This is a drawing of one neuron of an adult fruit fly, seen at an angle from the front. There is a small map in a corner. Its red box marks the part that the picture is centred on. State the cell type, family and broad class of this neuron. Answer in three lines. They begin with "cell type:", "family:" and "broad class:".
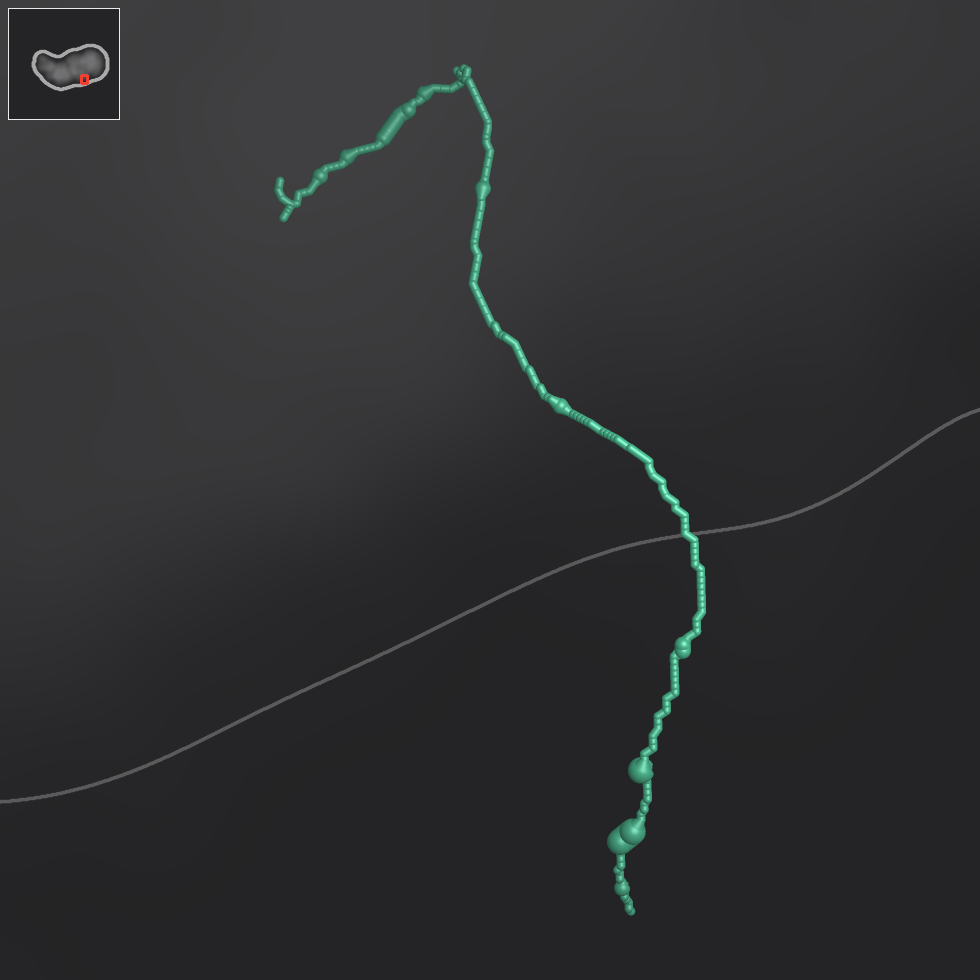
cell type: BM_InOm
family: class mechanosensory
broad class: sensory neuron entering the brain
